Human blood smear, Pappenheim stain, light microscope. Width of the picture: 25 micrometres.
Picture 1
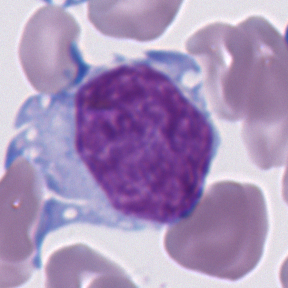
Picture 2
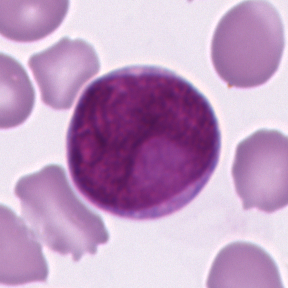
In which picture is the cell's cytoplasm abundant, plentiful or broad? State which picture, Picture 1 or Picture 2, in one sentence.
Plentiful cytoplasm is found in the cell of picture 1.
